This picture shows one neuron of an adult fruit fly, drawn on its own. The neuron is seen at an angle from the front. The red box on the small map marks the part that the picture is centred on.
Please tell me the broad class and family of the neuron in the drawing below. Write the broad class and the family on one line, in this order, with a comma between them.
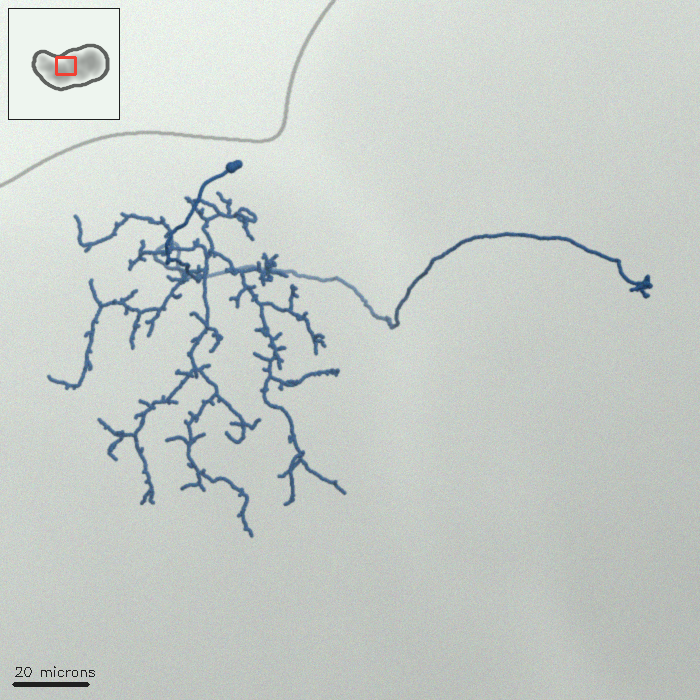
visual projection neuron, MeTu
